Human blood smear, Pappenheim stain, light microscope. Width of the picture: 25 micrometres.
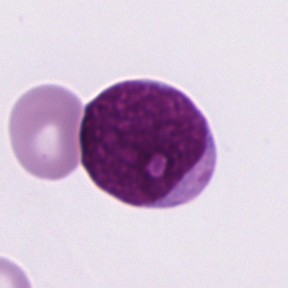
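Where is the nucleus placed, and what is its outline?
It sits off-centre, pushed toward the upper left, and is round, about 11 micrometres across.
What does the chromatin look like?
Dark purple and finely stippled throughout, with one small pale oval spot in the lower part of the nucleus.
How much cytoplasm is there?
Only a narrow pale lilac-blue crescent at the lower right.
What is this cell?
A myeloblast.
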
